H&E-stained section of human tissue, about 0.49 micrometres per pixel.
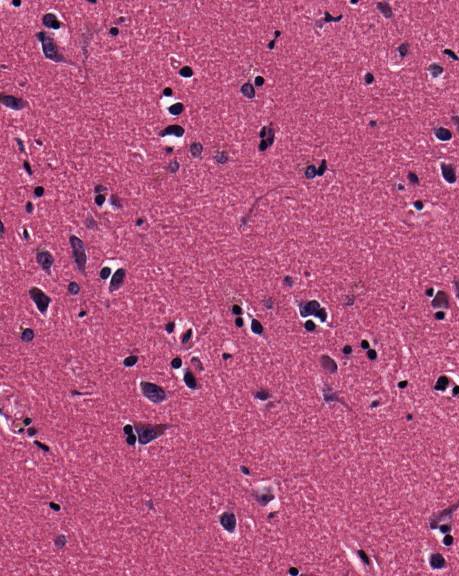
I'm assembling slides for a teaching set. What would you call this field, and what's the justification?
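This field shows cerebral cortex. Neurons with triangular to pyramidal cell bodies are scattered through it, for example near the lower left.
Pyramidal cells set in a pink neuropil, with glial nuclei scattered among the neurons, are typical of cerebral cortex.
Between the cells lies a uniform pink, finely granular and fibrillary neuropil, and many small, round, dark-staining glial nuclei with little visible cytoplasm sit between the neurons.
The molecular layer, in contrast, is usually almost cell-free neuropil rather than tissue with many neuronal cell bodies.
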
